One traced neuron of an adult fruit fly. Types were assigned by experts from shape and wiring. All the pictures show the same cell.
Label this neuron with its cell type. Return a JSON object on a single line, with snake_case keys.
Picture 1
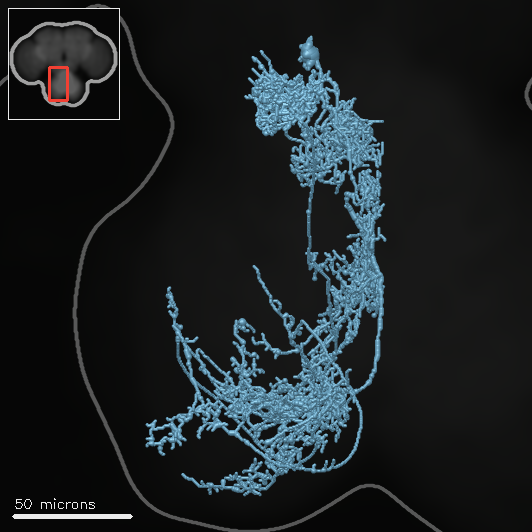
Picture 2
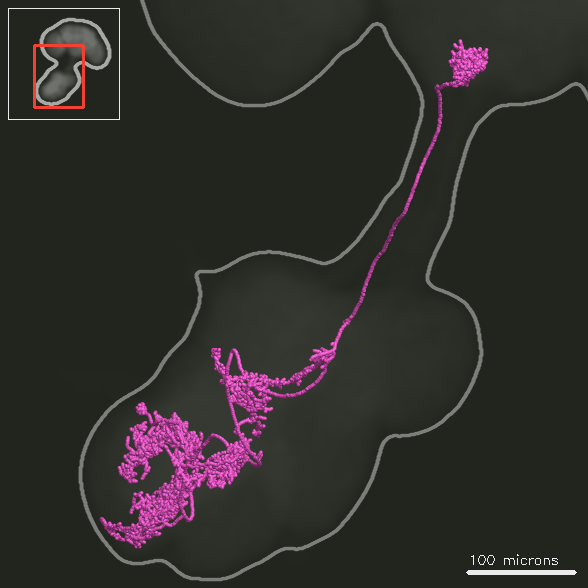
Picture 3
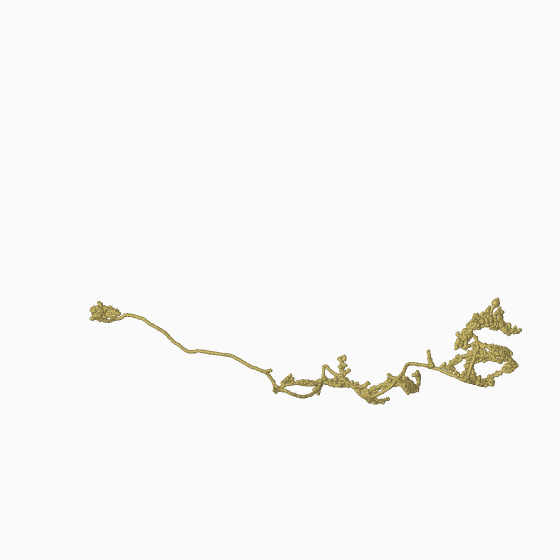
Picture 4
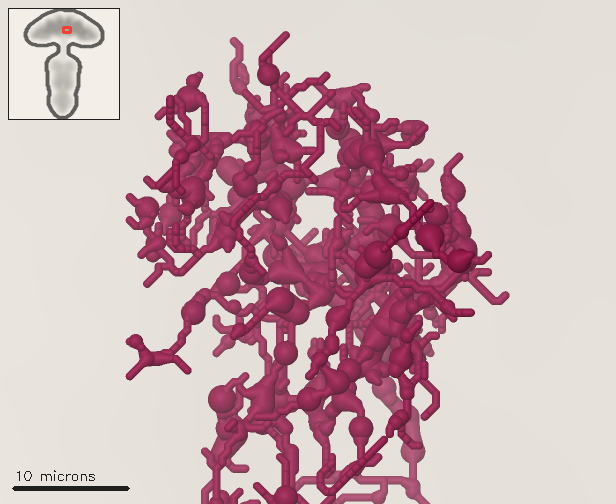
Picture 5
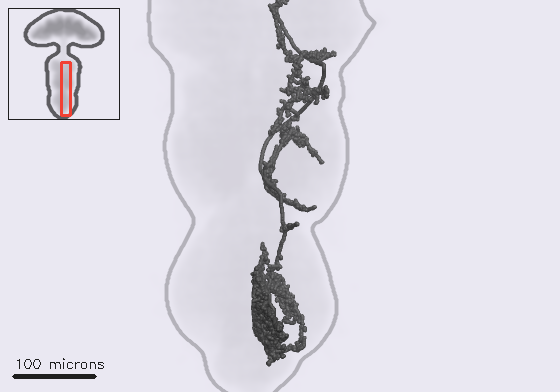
{"cell_type": "AN01B002"}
